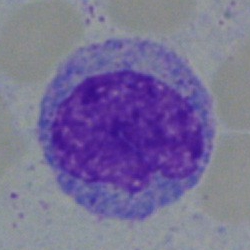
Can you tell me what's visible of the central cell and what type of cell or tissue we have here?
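Outline first: a shallow indentation marks the nucleus's lower edge. Size next: the nucleus fills most of the cell, leaving a moderate cytoplasmic rim. Chromatin: deep purple, darker clumps, small pale spots. Cytoplasm: fine purple granules scattered through. Result: monocyte.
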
